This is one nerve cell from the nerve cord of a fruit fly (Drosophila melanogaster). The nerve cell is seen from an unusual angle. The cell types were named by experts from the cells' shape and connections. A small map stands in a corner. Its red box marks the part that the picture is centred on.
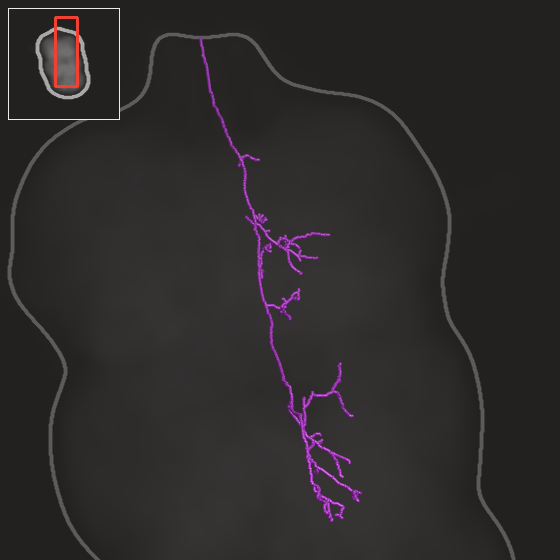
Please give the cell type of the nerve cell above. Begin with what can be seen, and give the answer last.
No cell body is drawn. As drawn here it is more than twice as tall as it is wide. Its broad class is descending neuron. It is of cell type DNbe006.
